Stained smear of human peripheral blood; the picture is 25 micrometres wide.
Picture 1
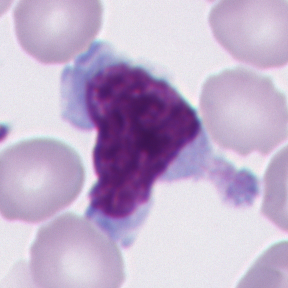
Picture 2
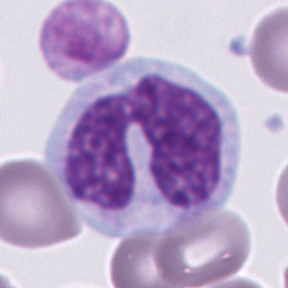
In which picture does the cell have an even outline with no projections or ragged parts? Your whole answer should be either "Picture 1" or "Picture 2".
Picture 2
